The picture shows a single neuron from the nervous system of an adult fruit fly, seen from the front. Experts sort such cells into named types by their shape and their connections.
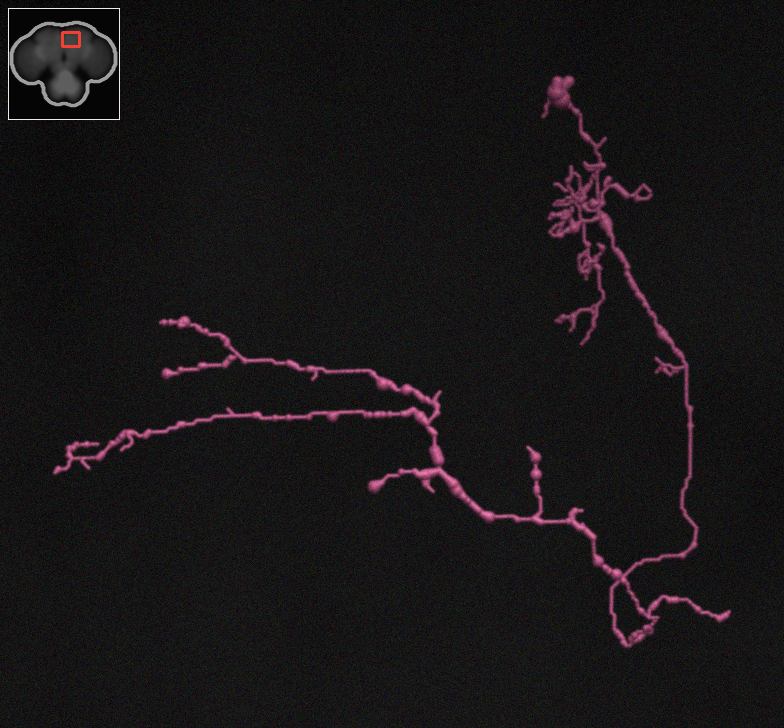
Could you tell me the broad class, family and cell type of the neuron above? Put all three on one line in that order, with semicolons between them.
central-brain intrinsic neuron; class Kenyon Cell; KCg-m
